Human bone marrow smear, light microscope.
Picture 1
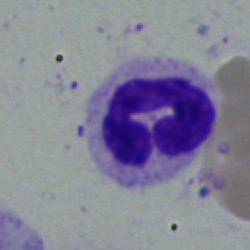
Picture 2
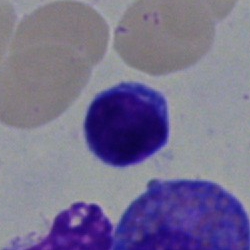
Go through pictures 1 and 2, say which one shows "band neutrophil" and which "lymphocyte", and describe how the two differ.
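In picture 1 the cell is a band neutrophil, and in picture 2 it is a lymphocyte. The main difference lies in the nucleus: in the band neutrophil it is a thick curved band bent into a horseshoe that opens downward, whereas in the lymphocyte little or no cytoplasm can be seen around it.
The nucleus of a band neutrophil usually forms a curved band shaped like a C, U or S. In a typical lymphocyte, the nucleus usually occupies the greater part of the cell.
Chromatin is dark in both: purple and densely condensed in the band neutrophil, dense throughout in the lymphocyte.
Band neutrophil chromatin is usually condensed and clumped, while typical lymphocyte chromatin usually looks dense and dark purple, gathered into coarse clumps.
Neither cell shows nucleoli or vacuoles, both outlines are round, and that of the band neutrophil is also smooth. No granules are seen in the lymphocyte.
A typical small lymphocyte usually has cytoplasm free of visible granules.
A pale red cell lies close against the right side of the band neutrophil.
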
